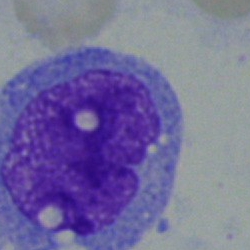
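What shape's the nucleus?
Irregular, with indentations along its edge that give it a folded look.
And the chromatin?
Finely stippled, not coarsely clumped.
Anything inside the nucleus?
Two round, clear white spots.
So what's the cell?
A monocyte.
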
